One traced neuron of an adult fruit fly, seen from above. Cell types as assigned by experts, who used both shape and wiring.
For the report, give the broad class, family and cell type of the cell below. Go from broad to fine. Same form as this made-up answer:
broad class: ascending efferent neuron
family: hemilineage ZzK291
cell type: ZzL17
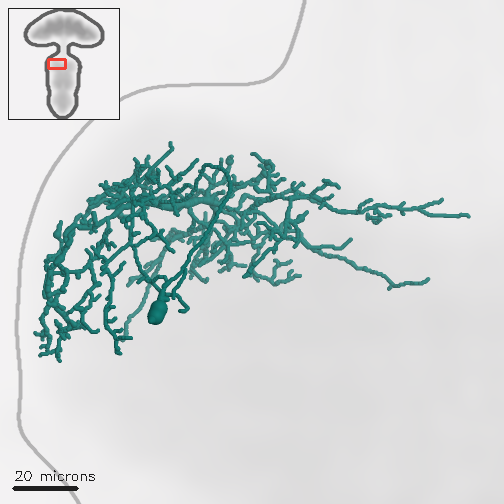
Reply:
broad class: nerve-cord intrinsic neuron
family: hemilineage 17A
cell type: IN17A041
